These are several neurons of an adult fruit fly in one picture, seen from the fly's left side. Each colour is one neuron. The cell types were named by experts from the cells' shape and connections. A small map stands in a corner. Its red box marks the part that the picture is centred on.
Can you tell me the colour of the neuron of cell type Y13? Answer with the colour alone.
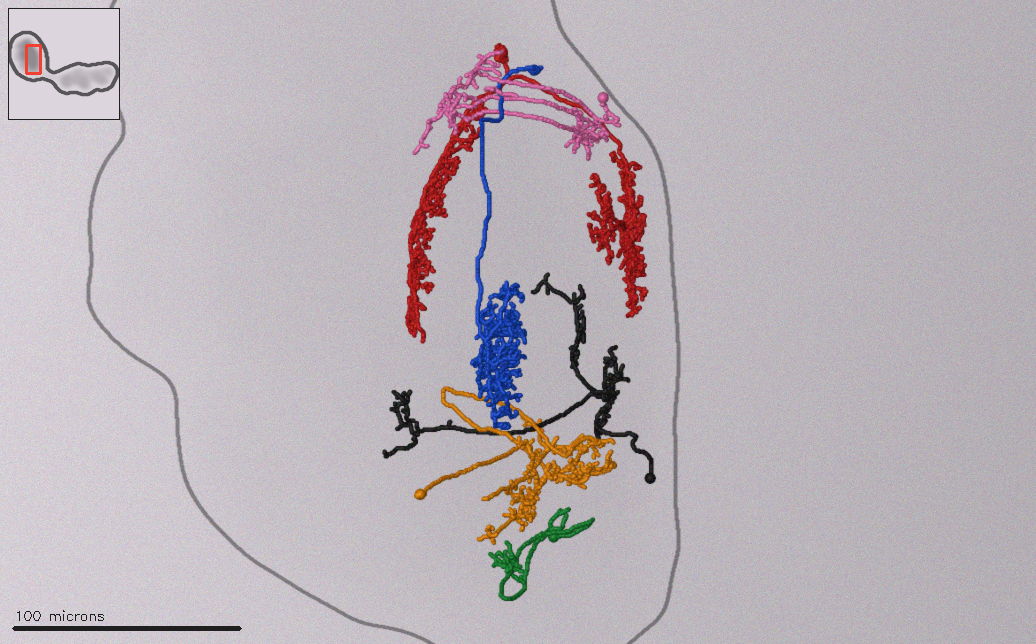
black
